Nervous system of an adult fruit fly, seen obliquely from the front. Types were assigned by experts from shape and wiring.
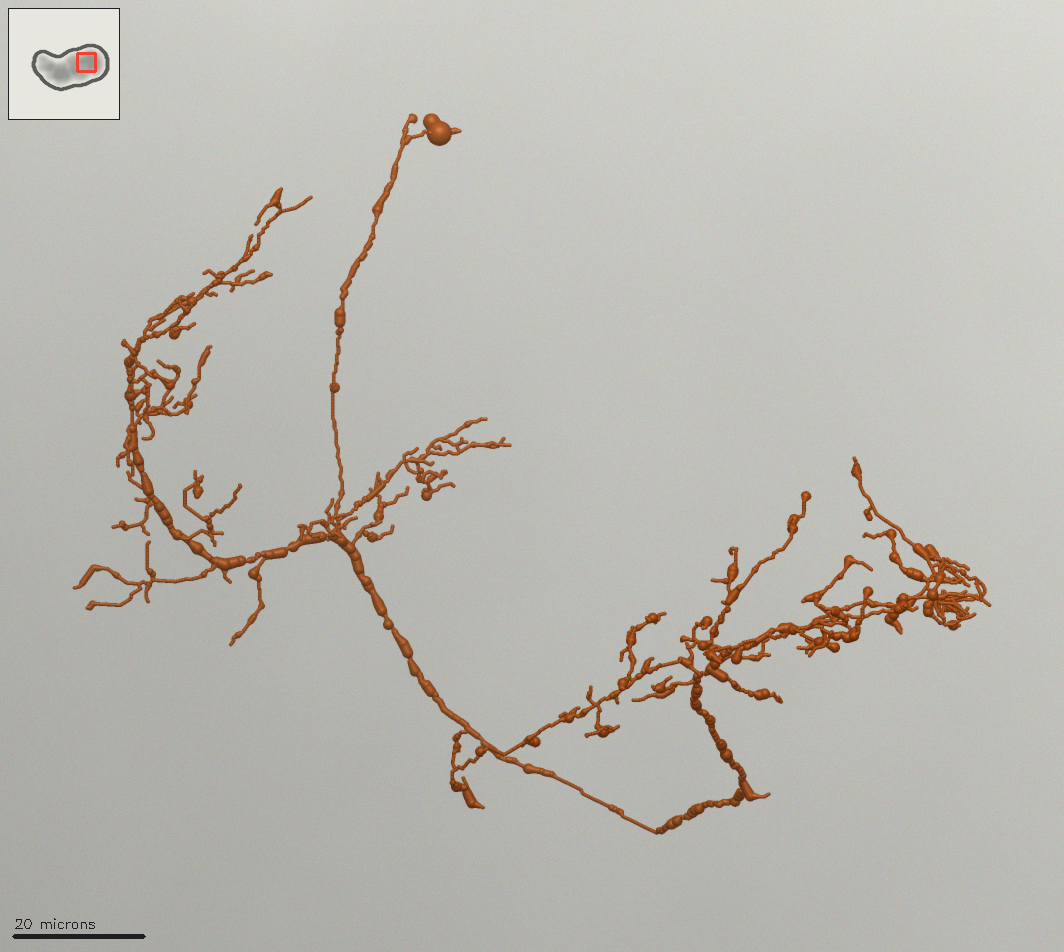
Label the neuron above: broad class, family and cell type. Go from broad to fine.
central-brain intrinsic neuron; hemilineage PSp1; LAL147_a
